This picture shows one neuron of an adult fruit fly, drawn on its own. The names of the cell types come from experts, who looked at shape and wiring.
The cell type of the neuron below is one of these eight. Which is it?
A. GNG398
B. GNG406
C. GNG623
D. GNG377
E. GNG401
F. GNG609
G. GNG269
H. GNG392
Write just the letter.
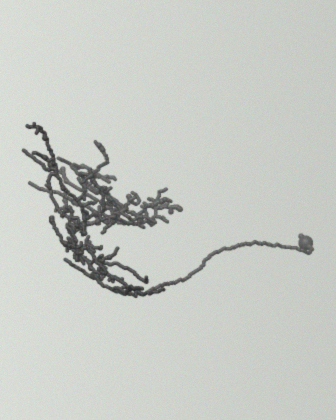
H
